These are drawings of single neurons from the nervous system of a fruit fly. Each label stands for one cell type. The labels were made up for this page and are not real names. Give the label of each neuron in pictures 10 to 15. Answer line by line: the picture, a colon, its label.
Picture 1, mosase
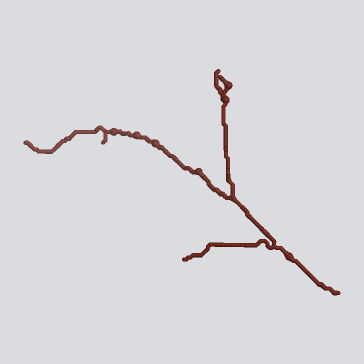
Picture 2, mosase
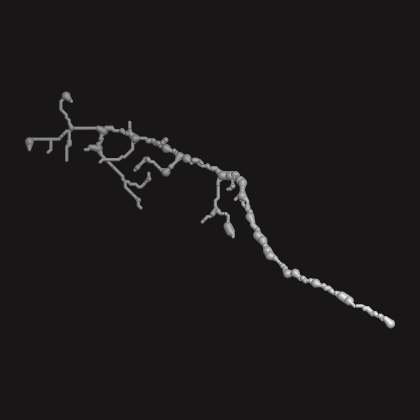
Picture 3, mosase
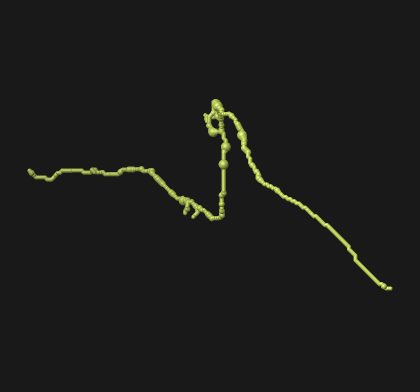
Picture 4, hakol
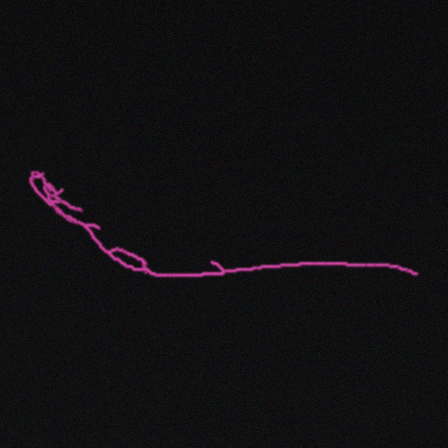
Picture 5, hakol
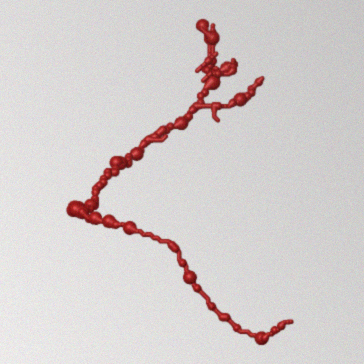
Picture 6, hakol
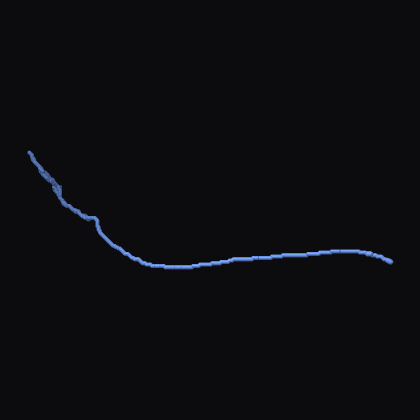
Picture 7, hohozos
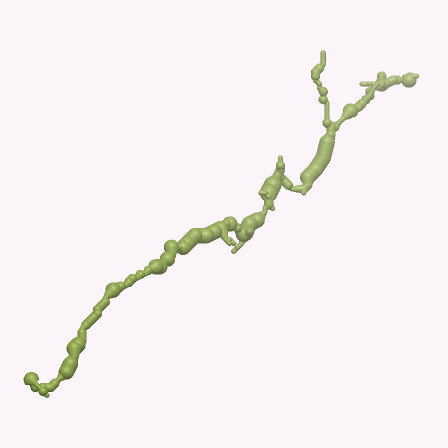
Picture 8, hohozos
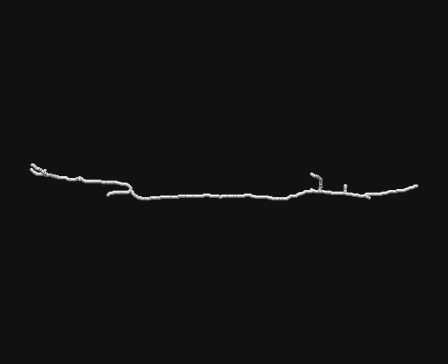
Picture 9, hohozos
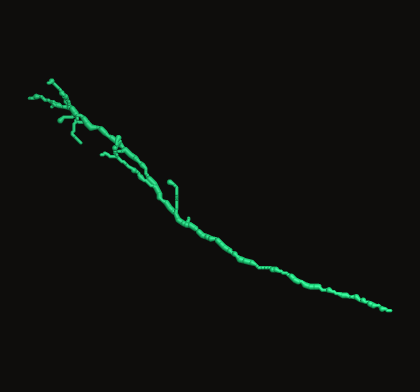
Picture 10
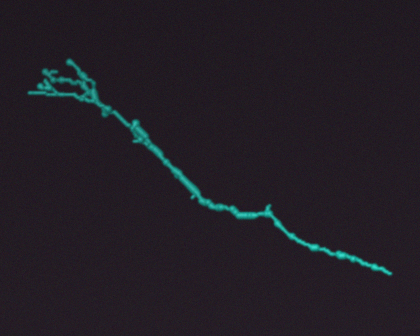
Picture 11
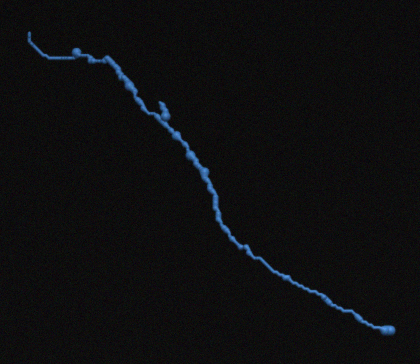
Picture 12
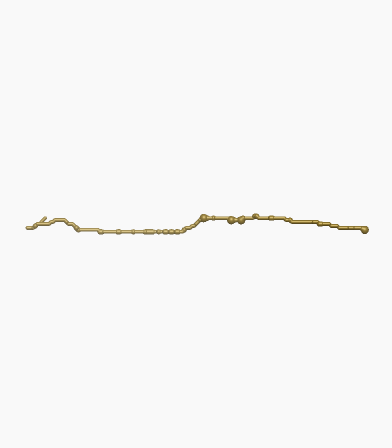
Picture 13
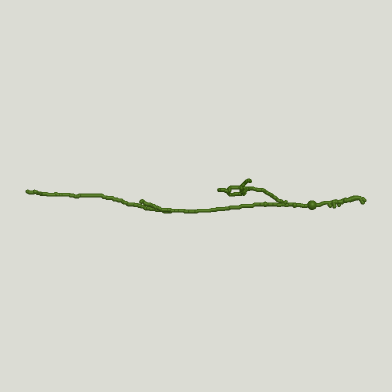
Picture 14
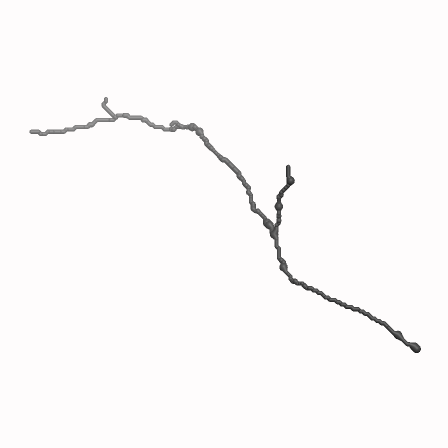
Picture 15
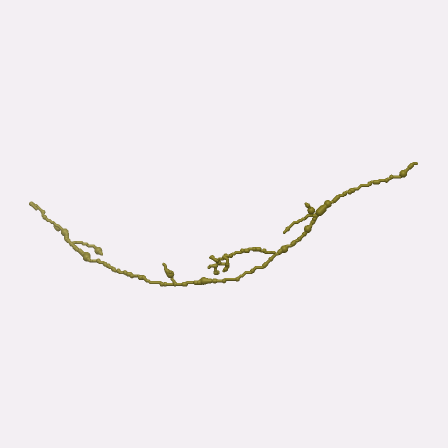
10: hohozos
11: mosase
12: hohozos
13: hohozos
14: mosase
15: hakol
